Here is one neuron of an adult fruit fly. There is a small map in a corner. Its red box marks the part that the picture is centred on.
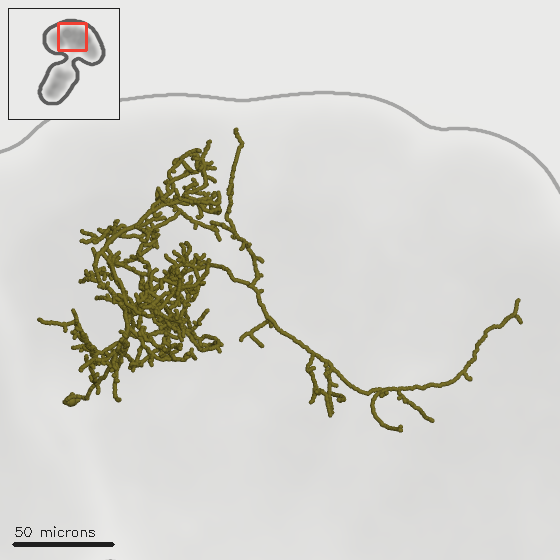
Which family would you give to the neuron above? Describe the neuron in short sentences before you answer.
It lies in the brain. By the scale bar it is about 250 microns wide in this view. The picture shows dozens of branch ends. This is a central-brain intrinsic neuron. The family is hemilineage DL1_ventral.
